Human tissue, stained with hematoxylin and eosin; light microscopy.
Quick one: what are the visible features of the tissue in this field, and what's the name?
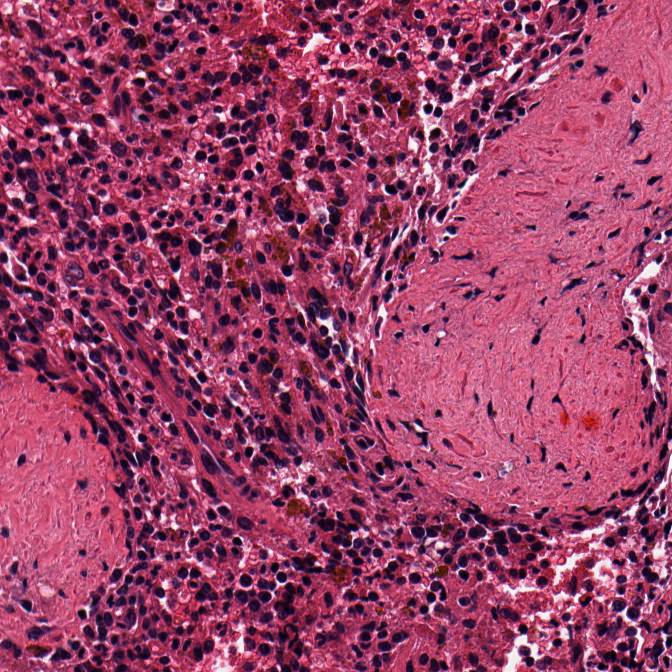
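First, dense sheets of cells occupy the left and central field, surrounding paler pink nodular areas. Second, their cells have round to oval dark nuclei with scant cytoplasm. Third, the pale nodules hold few nuclei, mostly slender and spindle-shaped. This tissue is spleen.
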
